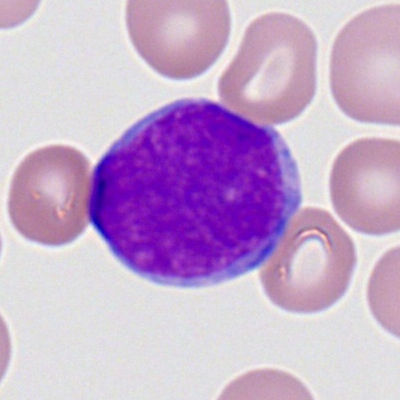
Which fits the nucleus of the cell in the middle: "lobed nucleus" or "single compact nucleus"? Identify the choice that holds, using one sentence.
The nucleus is neither lobed nor band-shaped but one compact round, oval or kidney-shaped mass.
